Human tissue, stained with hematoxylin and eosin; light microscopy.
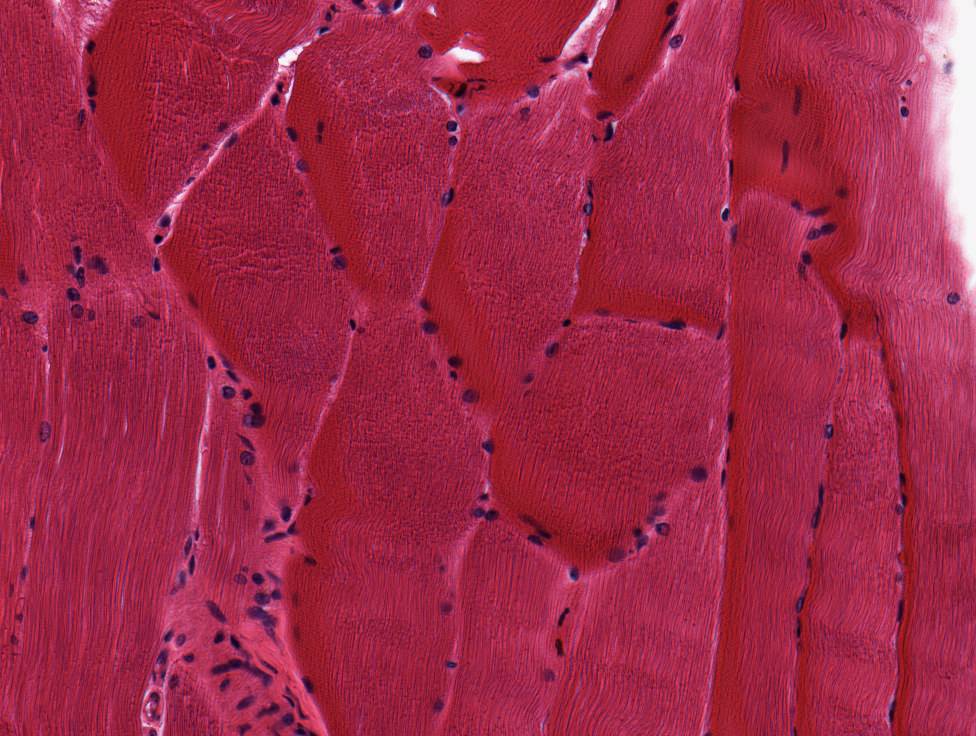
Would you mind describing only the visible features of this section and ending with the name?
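Fibre nuclei lie at the edges of the fibres rather than centrally. On the right side, the nuclei are small, dark and elongated along the fibre length. At lower left, a small cluster of nuclei sits between fibres. No fat cells appear anywhere in the field. The tissue is skeletal muscle.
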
